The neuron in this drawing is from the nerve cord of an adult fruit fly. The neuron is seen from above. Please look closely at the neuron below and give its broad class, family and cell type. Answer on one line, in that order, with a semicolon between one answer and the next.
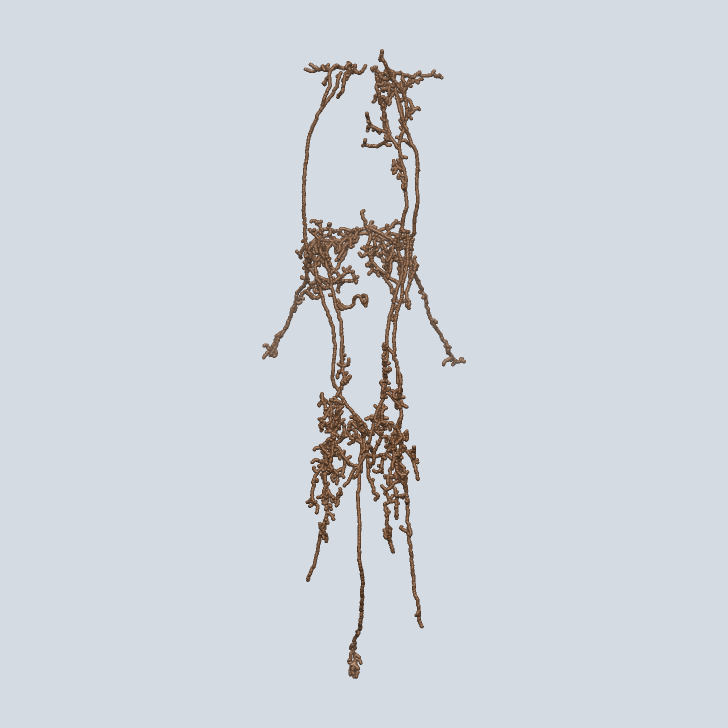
nerve-cord intrinsic neuron; hemilineage 00A; IN00A007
